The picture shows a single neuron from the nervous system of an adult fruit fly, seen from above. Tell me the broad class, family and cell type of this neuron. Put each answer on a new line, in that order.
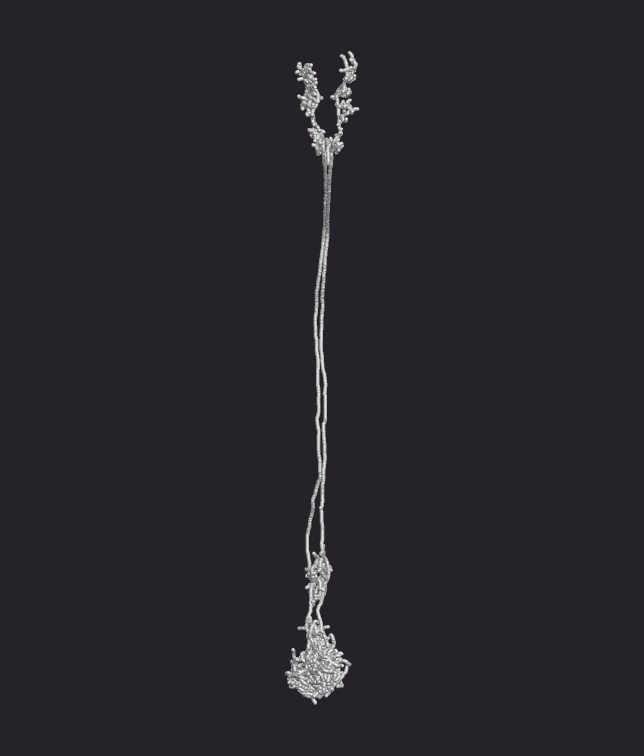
descending neuron
hemilineage LB0
DNg66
